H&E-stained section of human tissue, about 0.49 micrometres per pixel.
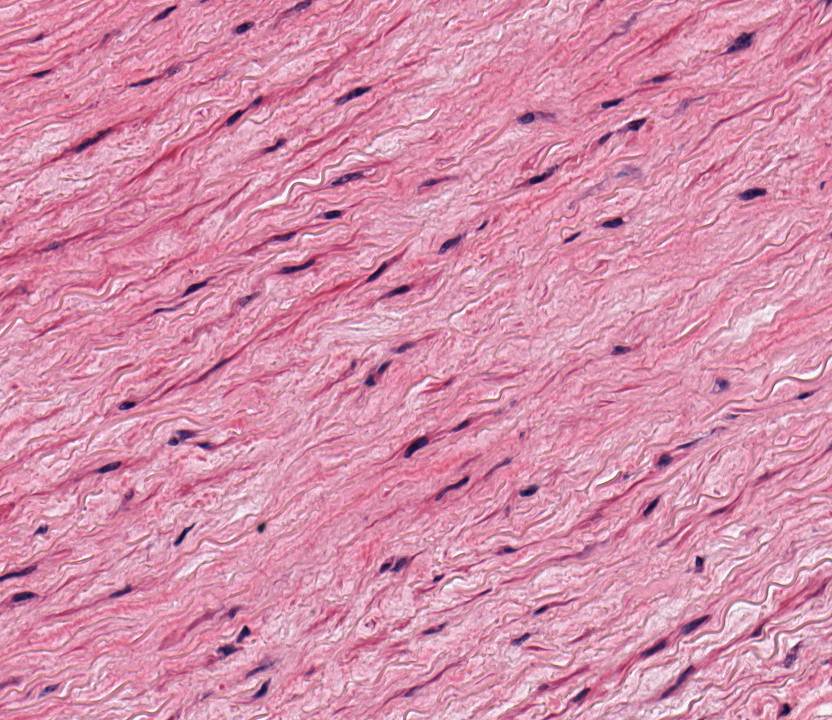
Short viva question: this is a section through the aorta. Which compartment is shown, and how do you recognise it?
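Tunica media; two checks follow. First, pink, wavy fibres run in parallel across the whole field from lower left to upper right. Second, dark, elongated, spindle-shaped nuclei lie with their long axes along the fibres.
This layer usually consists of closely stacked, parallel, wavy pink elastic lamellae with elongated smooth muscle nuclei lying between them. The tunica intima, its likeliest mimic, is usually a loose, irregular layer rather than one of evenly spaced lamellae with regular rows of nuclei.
The parallel fibres and aligned nuclei here match the regular pattern.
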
